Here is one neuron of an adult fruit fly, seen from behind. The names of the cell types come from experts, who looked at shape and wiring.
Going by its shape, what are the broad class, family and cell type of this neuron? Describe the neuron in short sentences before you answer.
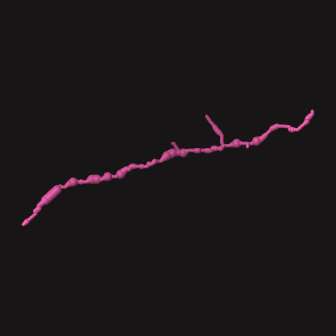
The drawing shows no cell body. It has a dozen or fewer branch ends. Its broad class is sensory neuron entering the nerve cord. Its family is called class mechanosensory tactile. Its cell type is SNta29.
